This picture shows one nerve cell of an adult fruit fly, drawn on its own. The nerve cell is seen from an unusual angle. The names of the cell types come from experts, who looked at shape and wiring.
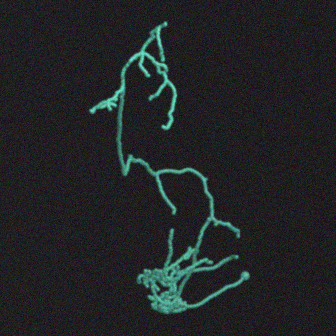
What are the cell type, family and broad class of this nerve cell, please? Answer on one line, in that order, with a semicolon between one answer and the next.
DNge009; hemilineage MX12; descending neuron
